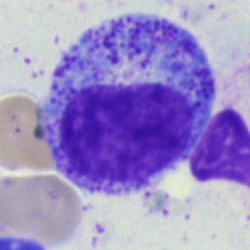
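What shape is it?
Round.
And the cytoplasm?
Full of dark purple granules, with a paler, less granular zone just above the nucleus.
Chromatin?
Finely textured, no coarse dark clumps.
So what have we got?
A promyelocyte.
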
